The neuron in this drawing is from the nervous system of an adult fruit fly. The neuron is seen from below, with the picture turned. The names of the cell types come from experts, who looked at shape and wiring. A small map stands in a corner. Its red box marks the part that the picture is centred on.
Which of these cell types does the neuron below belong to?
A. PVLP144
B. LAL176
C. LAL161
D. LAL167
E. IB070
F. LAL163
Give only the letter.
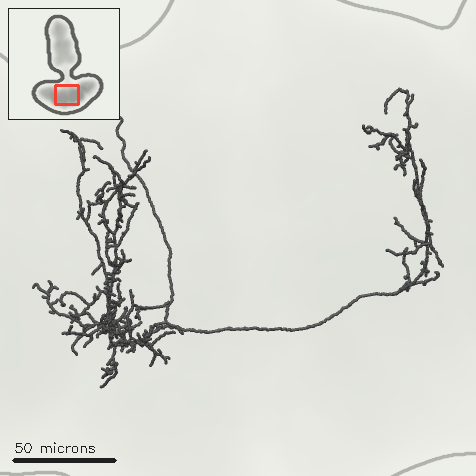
D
